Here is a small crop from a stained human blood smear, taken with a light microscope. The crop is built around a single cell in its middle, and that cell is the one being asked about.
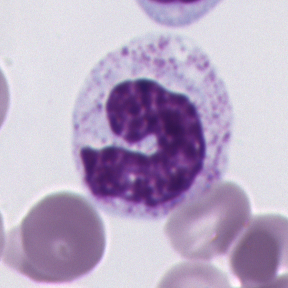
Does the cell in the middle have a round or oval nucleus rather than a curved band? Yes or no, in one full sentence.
No, its nucleus is not round or oval; it is a lobeless curved band.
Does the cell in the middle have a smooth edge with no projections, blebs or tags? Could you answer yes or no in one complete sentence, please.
Yes, the cell has an outline that is smooth instead of rough.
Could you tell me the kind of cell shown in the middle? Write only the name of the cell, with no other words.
band neutrophil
